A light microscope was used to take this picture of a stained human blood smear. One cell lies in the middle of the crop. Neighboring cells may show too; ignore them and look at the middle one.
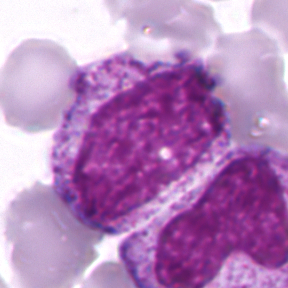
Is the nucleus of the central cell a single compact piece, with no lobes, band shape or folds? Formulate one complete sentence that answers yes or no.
Yes, the cell's nucleus is compact, undivided and round, oval or kidney-shaped.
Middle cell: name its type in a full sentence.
Classification of the middle cell gives a myelocyte.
